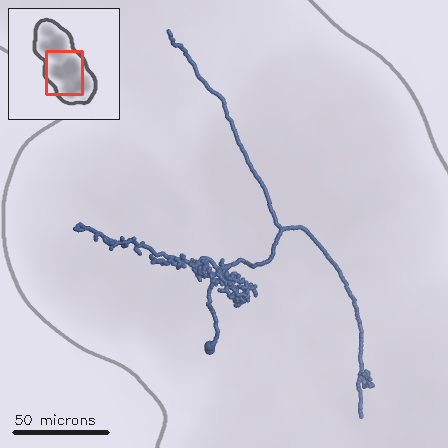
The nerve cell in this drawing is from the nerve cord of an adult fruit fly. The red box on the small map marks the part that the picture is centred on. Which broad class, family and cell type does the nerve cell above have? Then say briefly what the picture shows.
This is a nerve-cord intrinsic neuron. The family is hemilineage 10B. Its cell type is IN10B028. From top to bottom in the picture it spans about 200 microns. In this view it is taller than it is wide.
